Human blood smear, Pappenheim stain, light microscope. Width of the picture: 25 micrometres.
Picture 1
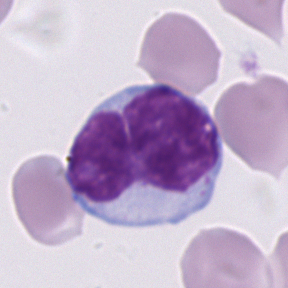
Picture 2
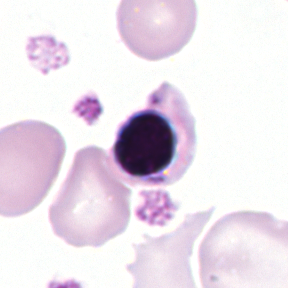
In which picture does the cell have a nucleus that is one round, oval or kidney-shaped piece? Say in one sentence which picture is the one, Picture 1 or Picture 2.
The cell shown in Picture 2 has a single undivided, compact round, oval or kidney-shaped nucleus.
